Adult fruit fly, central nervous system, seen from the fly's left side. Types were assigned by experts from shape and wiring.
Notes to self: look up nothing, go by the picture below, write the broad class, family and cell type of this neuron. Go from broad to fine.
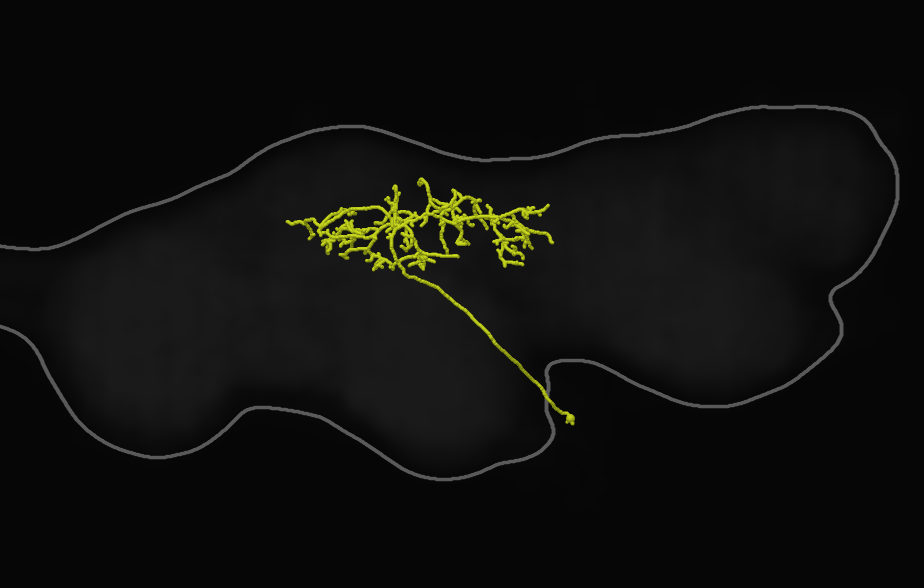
nerve-cord intrinsic neuron; hemilineage 12A; IN12A060_a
